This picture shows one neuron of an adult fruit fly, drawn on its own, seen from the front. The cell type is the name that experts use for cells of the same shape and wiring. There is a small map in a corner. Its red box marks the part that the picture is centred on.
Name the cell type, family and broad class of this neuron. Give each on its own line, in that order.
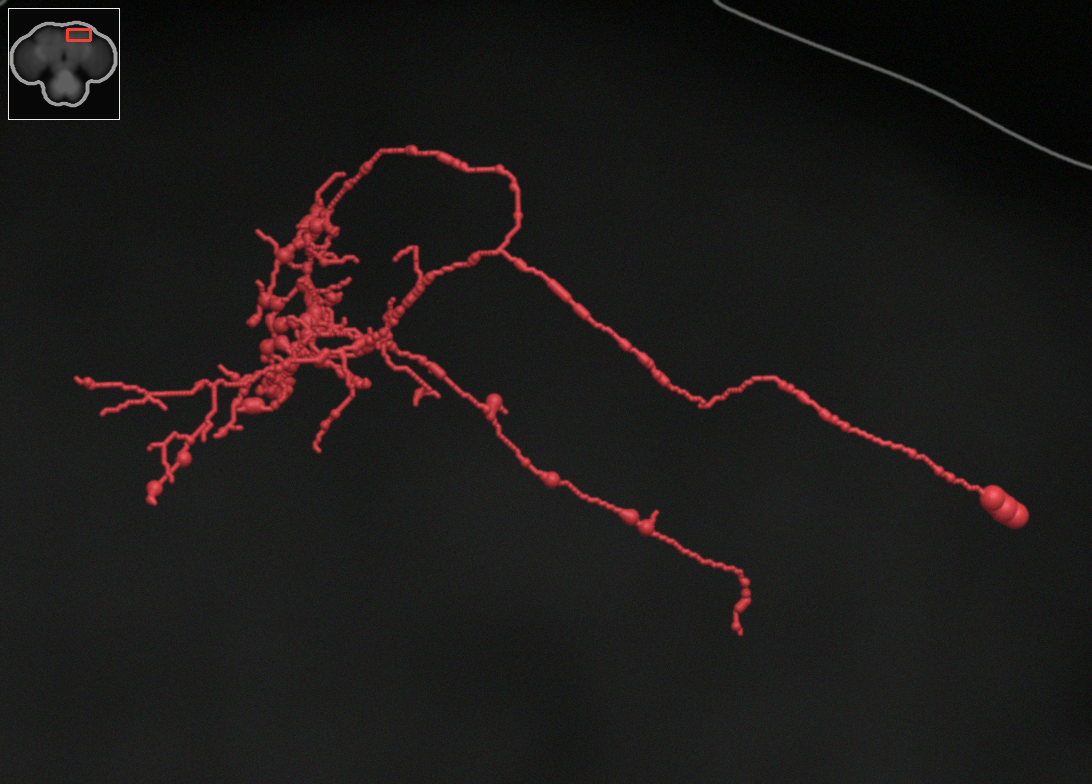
CB4198
hemilineage VLPd&p1_dorsal
central-brain intrinsic neuron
